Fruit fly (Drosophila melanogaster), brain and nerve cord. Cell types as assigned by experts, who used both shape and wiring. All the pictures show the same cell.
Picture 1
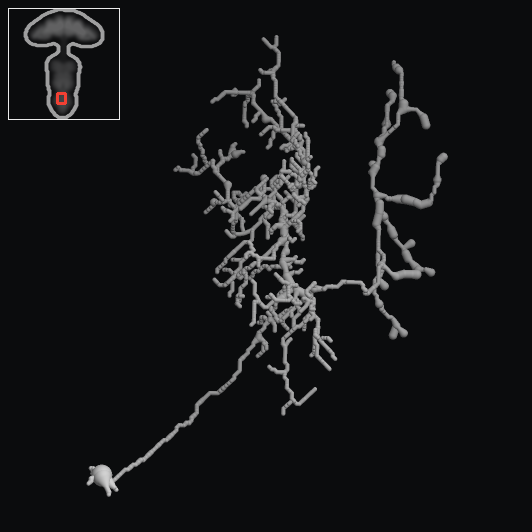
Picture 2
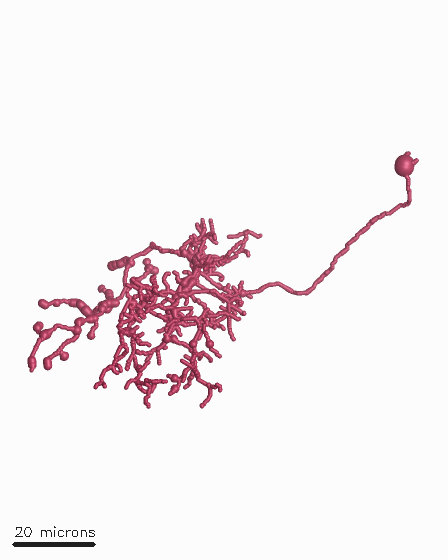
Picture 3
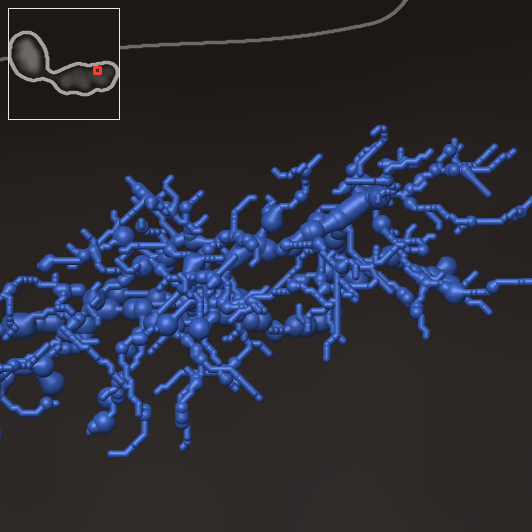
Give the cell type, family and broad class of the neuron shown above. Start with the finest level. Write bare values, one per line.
IN06A117
hemilineage 06A
nerve-cord intrinsic neuron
